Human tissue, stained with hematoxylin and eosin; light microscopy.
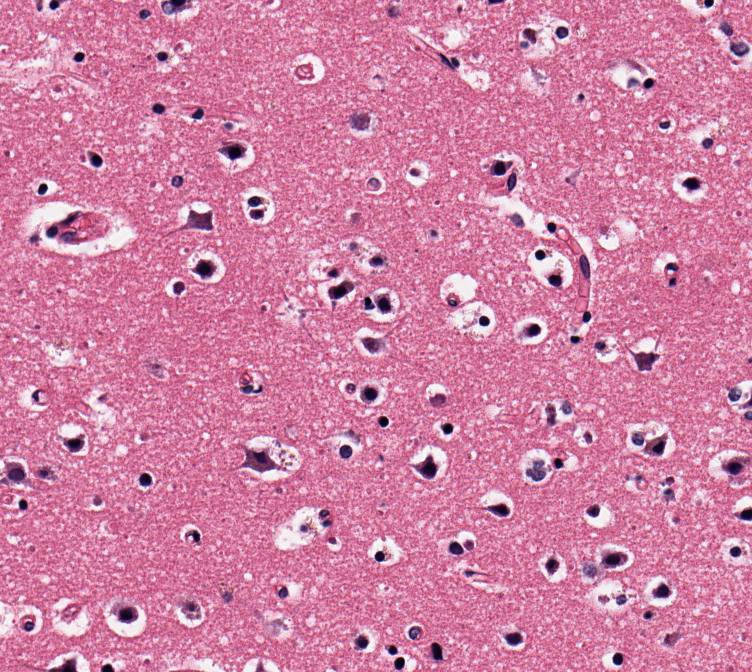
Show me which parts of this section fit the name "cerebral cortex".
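This section is cerebral cortex. Throughout, a pink, finely granular feltwork holds singly scattered cells, with no epithelium or glands.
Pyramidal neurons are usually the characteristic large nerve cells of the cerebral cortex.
Scattered larger cells with angular, triangular bodies and purplish cytoplasm tapering into short processes fit that picture, the clearest in the lower left centre. Small round dark nuclei with scant cytoplasm are spread fairly evenly, most cells sitting in clear rounded halos.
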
